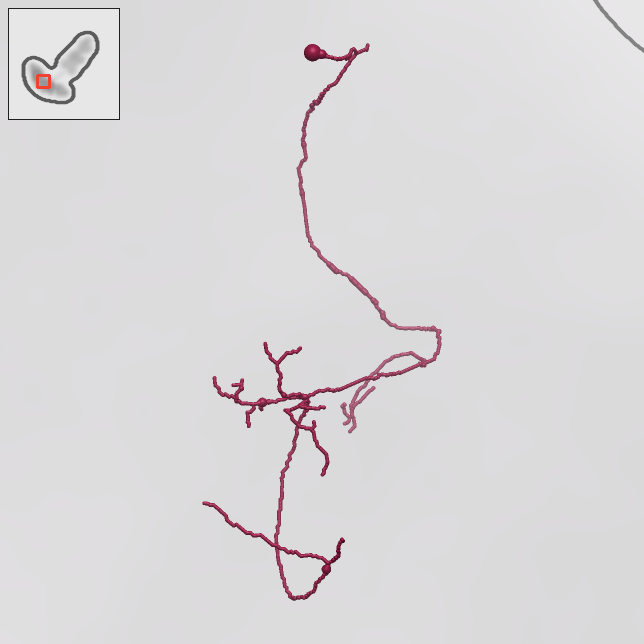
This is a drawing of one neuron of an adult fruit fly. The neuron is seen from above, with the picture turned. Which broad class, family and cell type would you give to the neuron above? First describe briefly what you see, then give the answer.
It is in the brain and does not reach the nerve cord. The cell body is at the top of the picture. This is a central-brain intrinsic neuron. Its family is FS. It is of cell type FS3.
